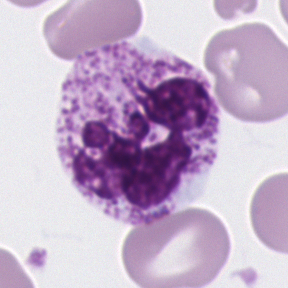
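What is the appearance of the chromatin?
Dense, dark purple and clumped.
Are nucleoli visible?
No nucleoli can be seen in the nucleus.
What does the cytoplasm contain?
Numerous coarse purple-violet granules, scattered throughout.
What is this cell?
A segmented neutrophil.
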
